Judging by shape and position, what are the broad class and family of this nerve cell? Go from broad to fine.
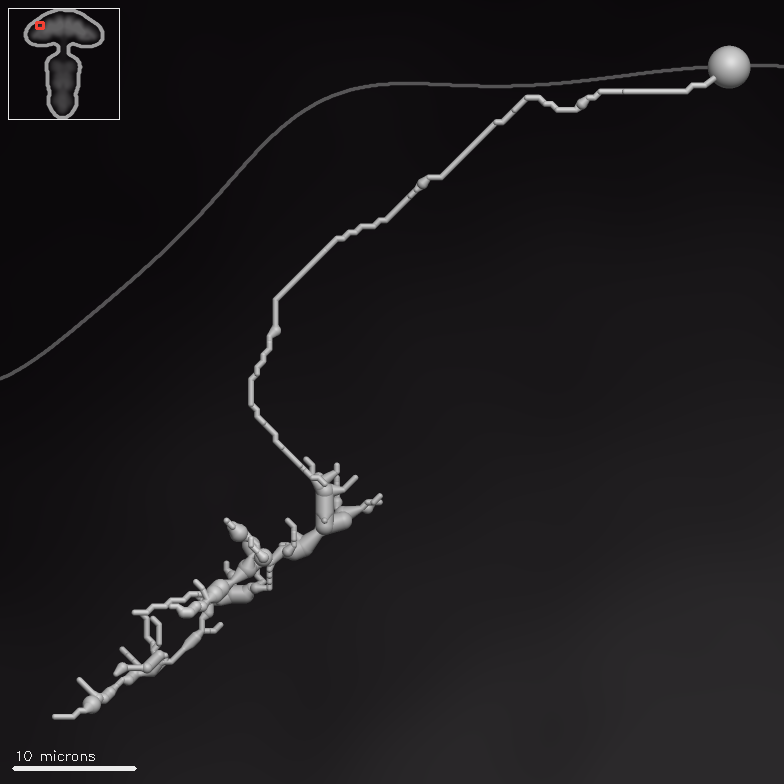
optic-lobe intrinsic neuron; Dm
